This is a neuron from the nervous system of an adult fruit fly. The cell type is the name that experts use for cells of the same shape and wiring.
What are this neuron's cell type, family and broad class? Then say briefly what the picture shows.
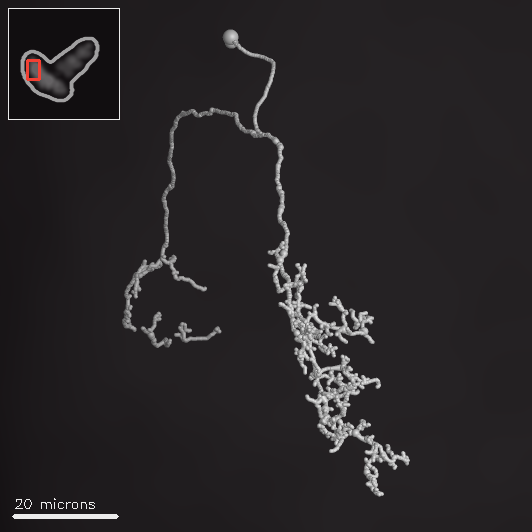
Its cell type is LC10e. The family is hemilineage VPNd2. This is a visual projection neuron. The cell body is at the top of the picture. By the scale bar it is about 90 microns tall in this view. Dozens of branch ends can be seen.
